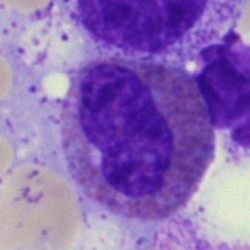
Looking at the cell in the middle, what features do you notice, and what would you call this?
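Description: the cell has a roughly oval, smooth outline. Within the nucleus the chromatin is coarse and clumped, and no nucleolus is visible. The cytoplasm is free of vacuoles. Identification: eosinophil.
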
